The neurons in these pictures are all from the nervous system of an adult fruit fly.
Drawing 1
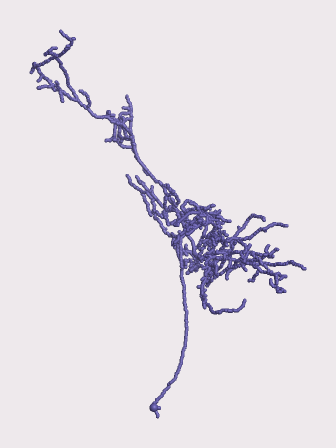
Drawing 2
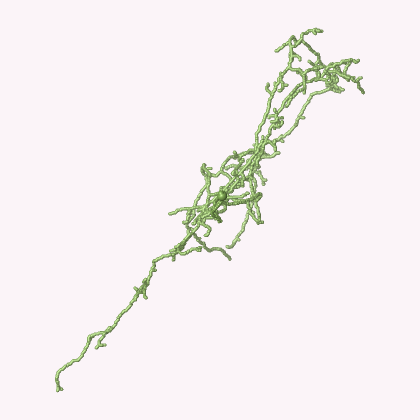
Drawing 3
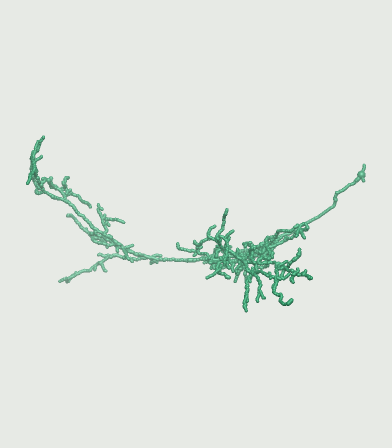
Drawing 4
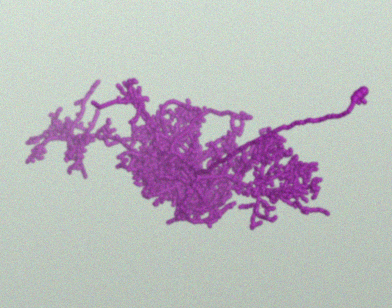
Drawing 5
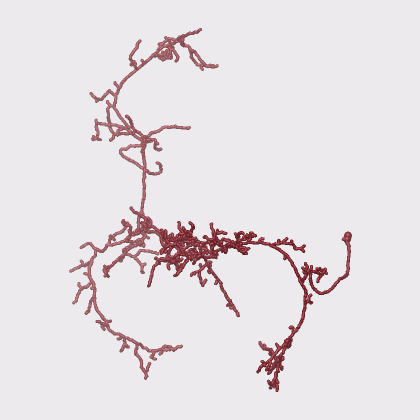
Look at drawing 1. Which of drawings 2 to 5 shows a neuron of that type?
Drawing 3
